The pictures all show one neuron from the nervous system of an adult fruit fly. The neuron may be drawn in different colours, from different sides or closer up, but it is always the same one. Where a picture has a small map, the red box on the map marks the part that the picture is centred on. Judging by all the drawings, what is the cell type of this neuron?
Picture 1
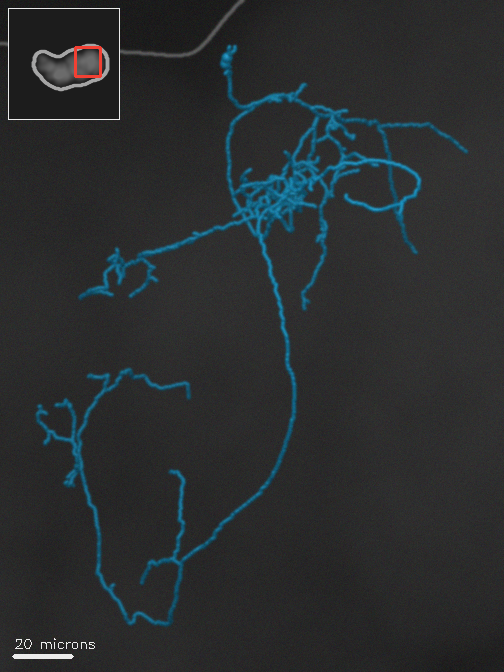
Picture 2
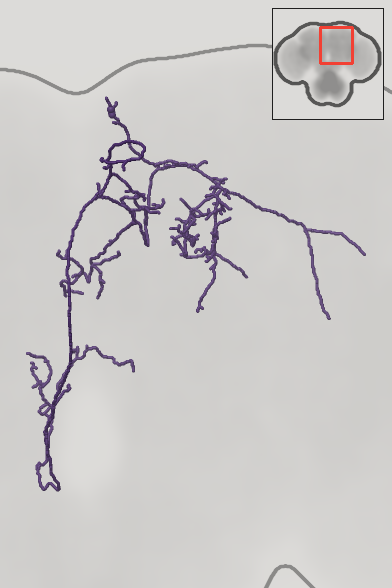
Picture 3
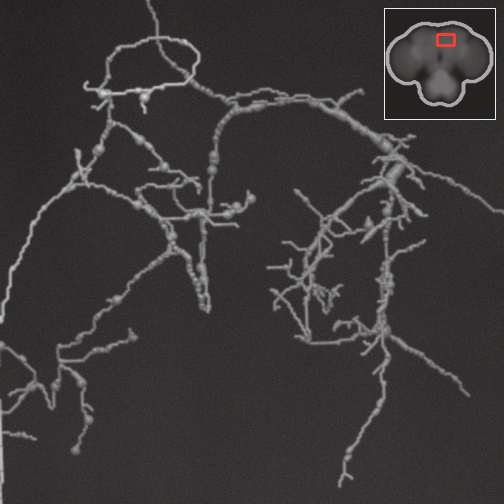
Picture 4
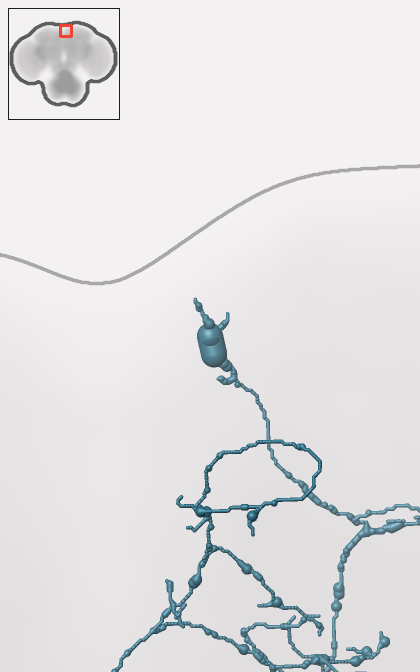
SMP460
